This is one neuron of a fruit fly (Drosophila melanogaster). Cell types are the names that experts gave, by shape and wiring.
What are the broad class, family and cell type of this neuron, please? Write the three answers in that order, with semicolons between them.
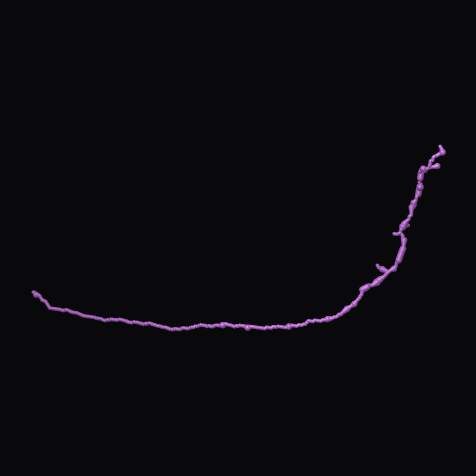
sensory neuron entering the brain; class mechanosensory; JO-ED2_a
